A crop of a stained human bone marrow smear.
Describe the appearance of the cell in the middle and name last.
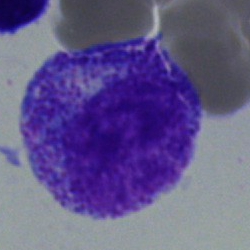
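Most of this cell is taken up by its nucleus, which lies off-centre toward the right side. Reddish-purple granules are scattered through the cytoplasm, and granules also lie over the nucleus. The cell shown is a promyelocyte.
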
